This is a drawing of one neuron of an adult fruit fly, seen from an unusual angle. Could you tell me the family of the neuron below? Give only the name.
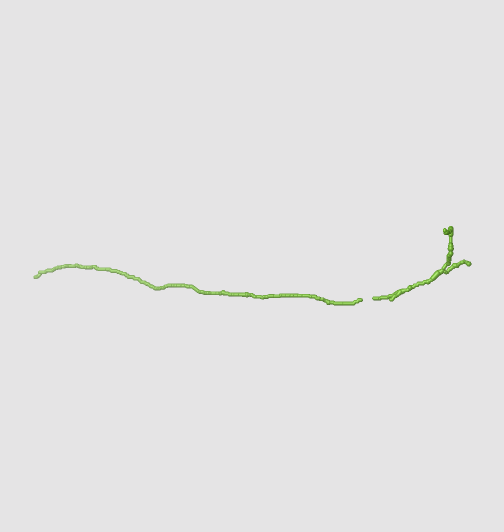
class mechanosensory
